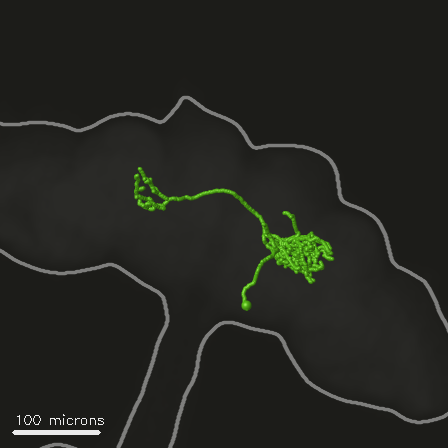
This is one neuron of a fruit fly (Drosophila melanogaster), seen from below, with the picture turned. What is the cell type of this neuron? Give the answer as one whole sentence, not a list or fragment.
To the cell type SLP405_c belongs this neuron.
